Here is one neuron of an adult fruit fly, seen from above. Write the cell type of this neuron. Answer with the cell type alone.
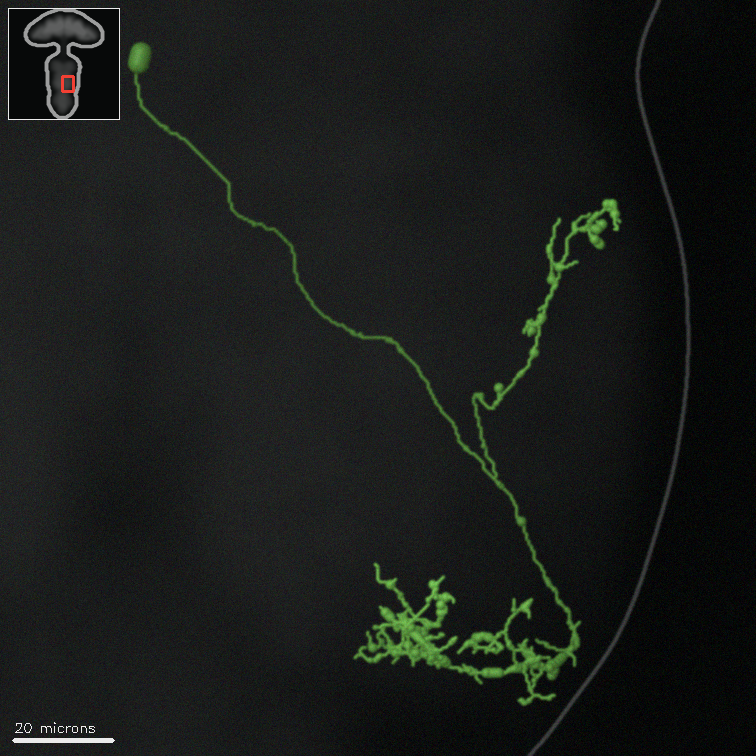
IN13B098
